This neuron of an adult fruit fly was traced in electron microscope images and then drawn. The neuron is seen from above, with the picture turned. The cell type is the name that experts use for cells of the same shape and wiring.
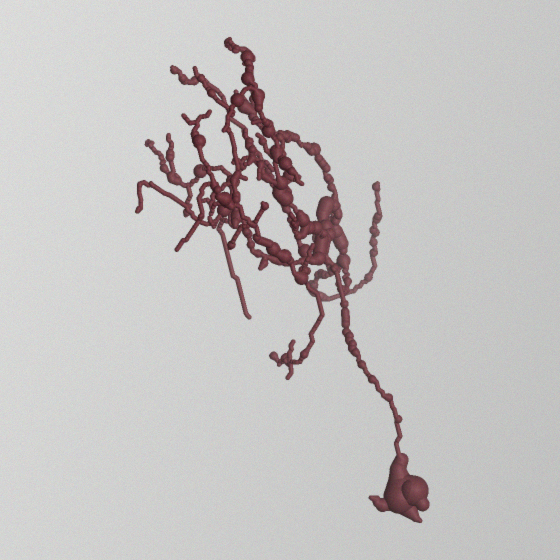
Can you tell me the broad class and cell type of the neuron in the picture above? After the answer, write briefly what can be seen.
This is a motor neuron of the brain. The cell type is MNx05. The cell body can be seen at the lower right of the picture. Dozens of branch ends can be seen.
